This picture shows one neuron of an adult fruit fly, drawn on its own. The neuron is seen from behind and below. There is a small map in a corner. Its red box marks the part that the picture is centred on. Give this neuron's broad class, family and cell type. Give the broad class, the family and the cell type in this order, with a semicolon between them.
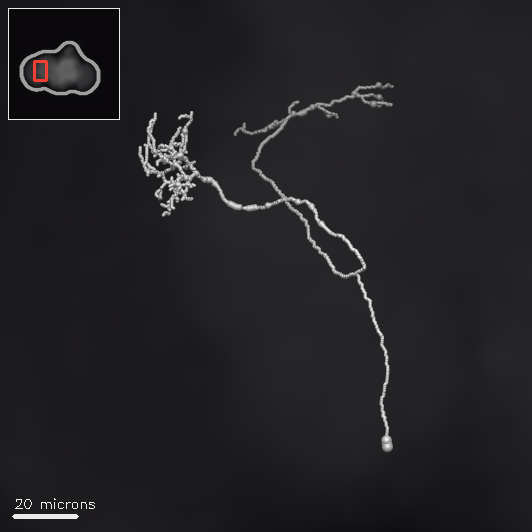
visual projection neuron; hemilineage VPNv2; LC16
